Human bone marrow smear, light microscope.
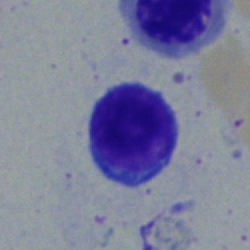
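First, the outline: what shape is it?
Round, I'd say, with a smooth edge.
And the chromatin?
Dense and dark purple, with just a few faint paler patches.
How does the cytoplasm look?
A thin deep-blue rim, widest as a crescent along the lower edge, and I can't see any granules in it.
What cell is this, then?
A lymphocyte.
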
